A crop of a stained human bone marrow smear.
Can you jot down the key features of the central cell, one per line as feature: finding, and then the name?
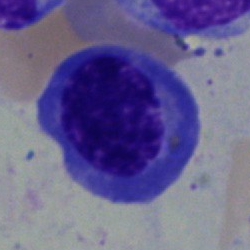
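Outline: round to oval, with a small notch on the left edge.
Chromatin: dark purple, coarse clumps, paler spaces between them.
Cytoplasm: deep blue.
Paler zone: cytoplasm against the right side of the nucleus.
Name: erythroblast.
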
